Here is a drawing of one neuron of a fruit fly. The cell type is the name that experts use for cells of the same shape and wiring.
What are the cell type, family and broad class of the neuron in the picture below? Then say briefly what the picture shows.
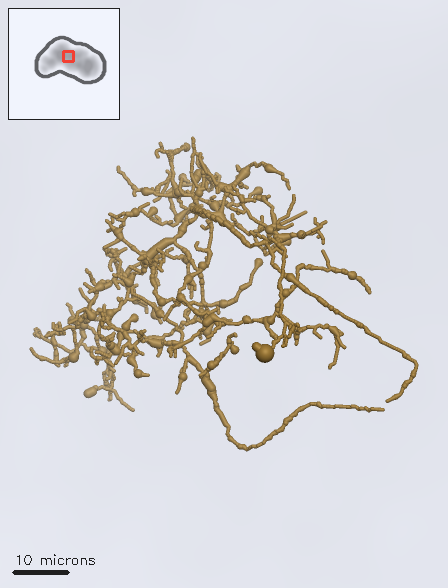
It is of cell type AVLP415. The family is hemilineage VLPa1_lateral. It is a central-brain intrinsic neuron. The cell body is in the middle of the picture. By the scale bar it is about 75 microns wide in this view. Dozens of branch ends can be seen.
